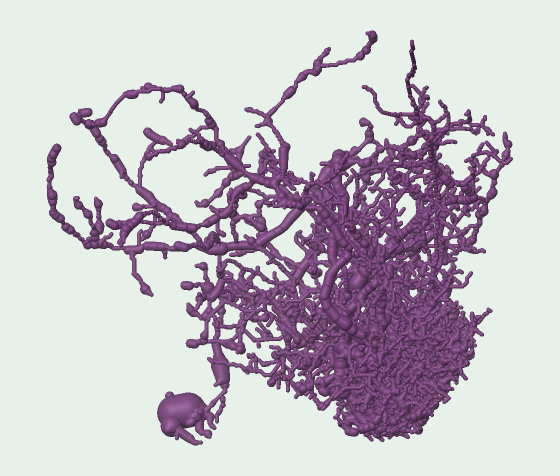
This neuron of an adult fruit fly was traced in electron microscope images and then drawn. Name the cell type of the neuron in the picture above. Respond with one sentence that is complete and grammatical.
Included in the cell type PVLP061 is this neuron.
